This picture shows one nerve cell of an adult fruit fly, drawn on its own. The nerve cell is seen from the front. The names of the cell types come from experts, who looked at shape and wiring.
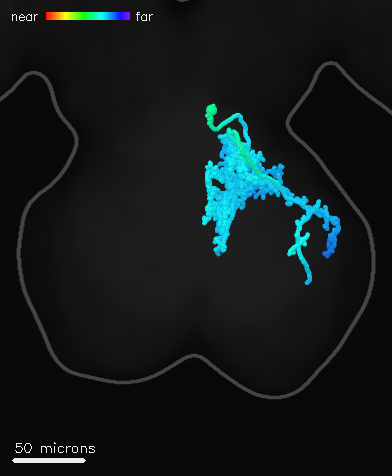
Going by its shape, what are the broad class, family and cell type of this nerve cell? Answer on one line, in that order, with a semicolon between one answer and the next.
nerve-cord intrinsic neuron; hemilineage 19A; IN19A040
